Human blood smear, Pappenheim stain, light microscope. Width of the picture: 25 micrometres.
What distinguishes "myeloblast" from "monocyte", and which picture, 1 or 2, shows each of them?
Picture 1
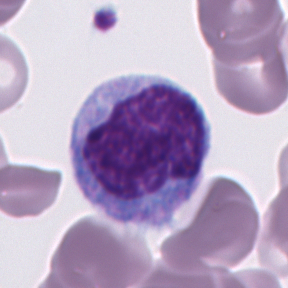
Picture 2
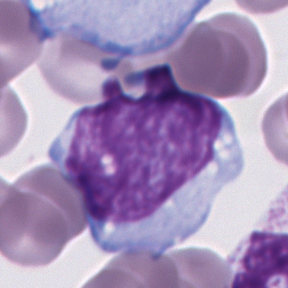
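Identification: the monocyte is in picture 1, the myeloblast in picture 2. Nuclear proportion: in the monocyte the nucleus, about 10 micrometres across, fills about 60% of the cell's area, whereas in the myeloblast the nucleus fills most of the cell.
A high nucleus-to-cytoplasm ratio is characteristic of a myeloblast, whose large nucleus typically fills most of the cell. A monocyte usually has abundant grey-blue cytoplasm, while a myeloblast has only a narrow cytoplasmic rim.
Cytoplasm: the monocyte's shows only a faint fine speckling, with no coarse granules and no clear vacuoles; the myeloblast's is pale blue, with no granules.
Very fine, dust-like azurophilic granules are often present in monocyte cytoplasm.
Outline: round with a slightly fuzzy edge in the monocyte; irregular and angular in the myeloblast, with two small dark knob-like projections at its top edge. Size: the monocyte measures about 13 micrometres across.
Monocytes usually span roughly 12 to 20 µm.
Chromatin: in the monocyte it is dark purple and patchy, with darker and lighter areas. Surroundings: red cells lie close against the monocyte's lower right edge, and a large pale-blue cell lies just above the myeloblast.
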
